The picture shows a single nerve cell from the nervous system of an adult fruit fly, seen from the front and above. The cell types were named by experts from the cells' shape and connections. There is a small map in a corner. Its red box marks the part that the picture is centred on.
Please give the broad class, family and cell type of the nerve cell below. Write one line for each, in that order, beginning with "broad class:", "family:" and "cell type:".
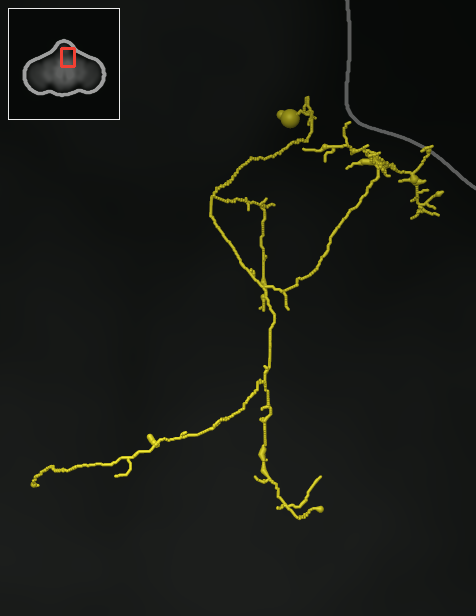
broad class: nerve-cord intrinsic neuron
family: hemilineage 21A
cell type: IN21A086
